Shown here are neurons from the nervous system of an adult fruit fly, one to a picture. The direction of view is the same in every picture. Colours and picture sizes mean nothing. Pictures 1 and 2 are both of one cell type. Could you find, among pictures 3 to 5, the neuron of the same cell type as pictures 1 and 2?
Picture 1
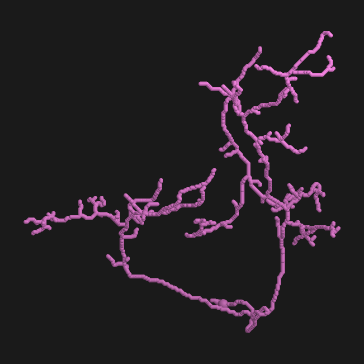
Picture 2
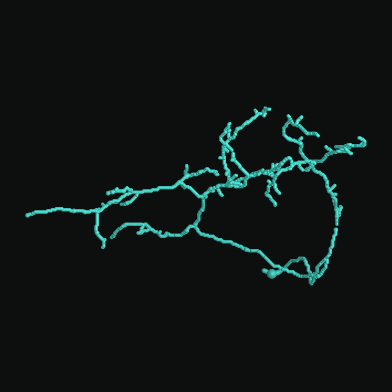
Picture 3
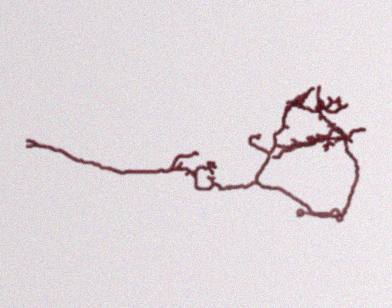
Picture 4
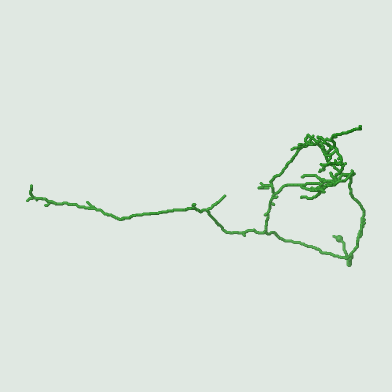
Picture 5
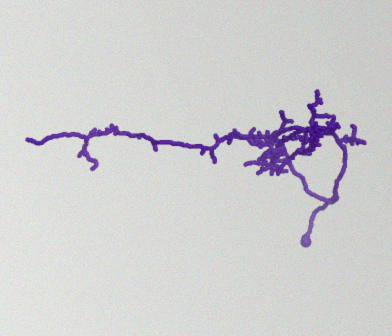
3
